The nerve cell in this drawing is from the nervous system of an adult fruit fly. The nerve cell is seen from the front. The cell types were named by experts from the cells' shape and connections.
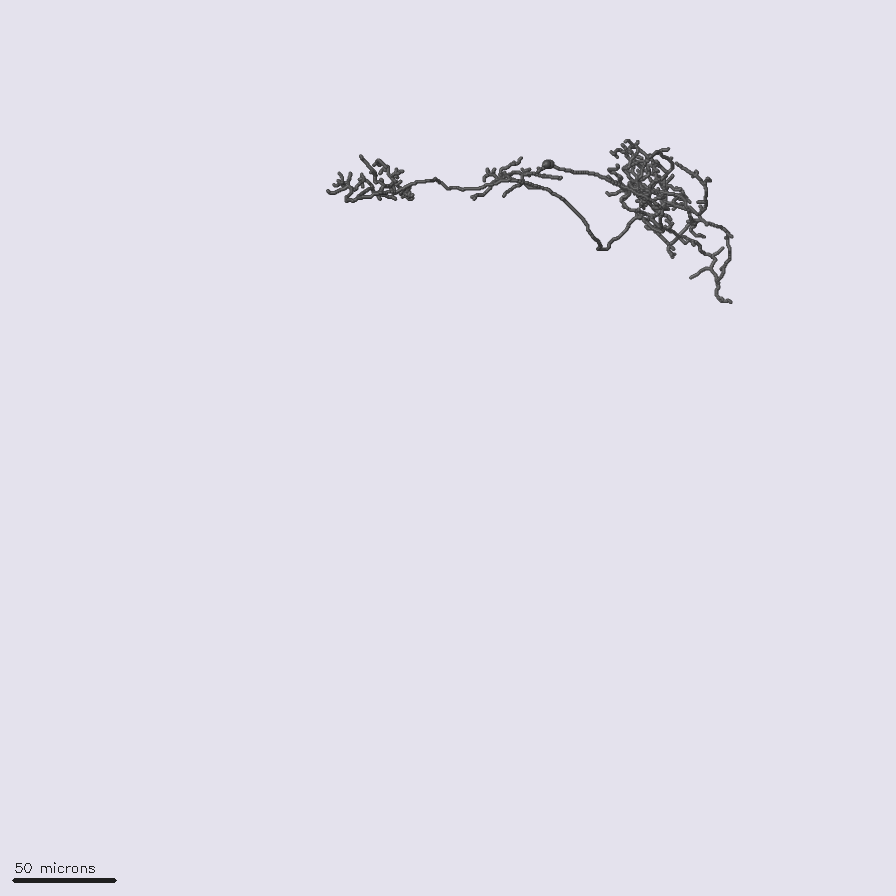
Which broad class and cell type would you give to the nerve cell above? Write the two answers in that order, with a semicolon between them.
central-brain intrinsic neuron; SLP212_b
